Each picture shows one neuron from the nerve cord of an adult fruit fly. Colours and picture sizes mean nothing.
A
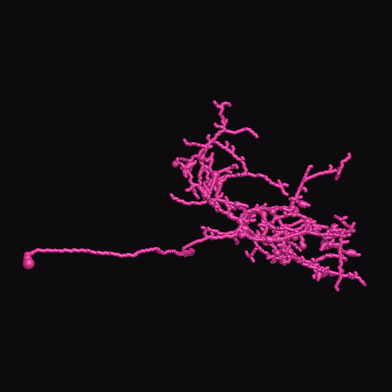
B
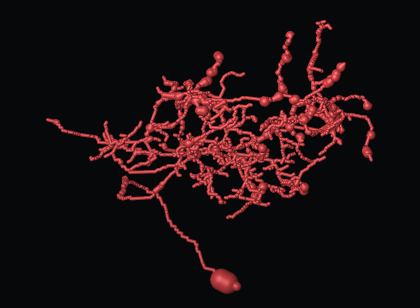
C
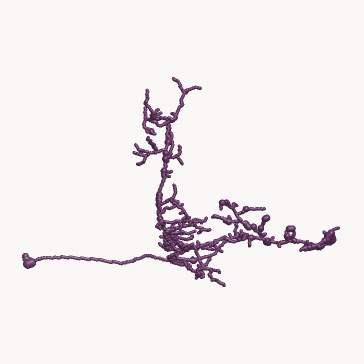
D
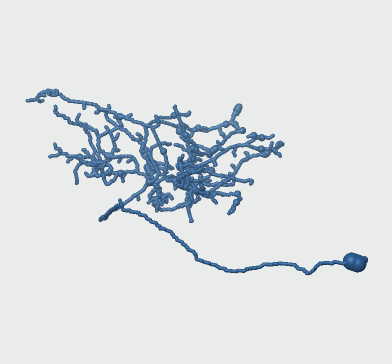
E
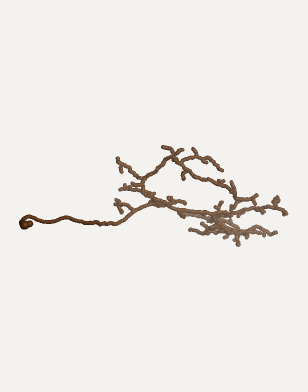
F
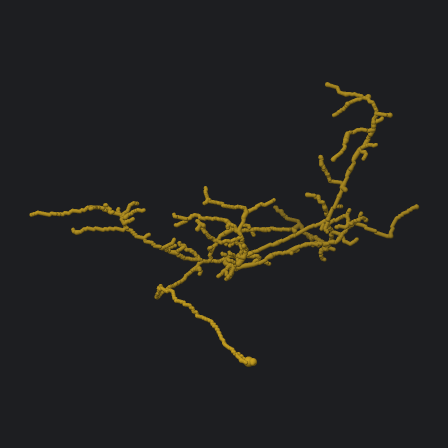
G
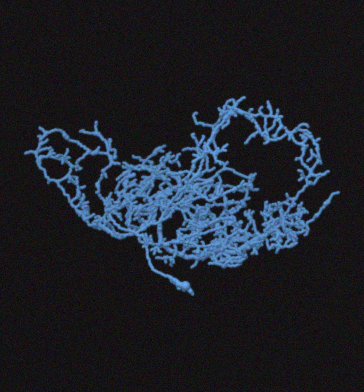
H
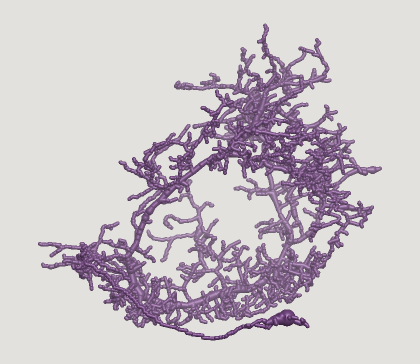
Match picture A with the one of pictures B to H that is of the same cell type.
D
